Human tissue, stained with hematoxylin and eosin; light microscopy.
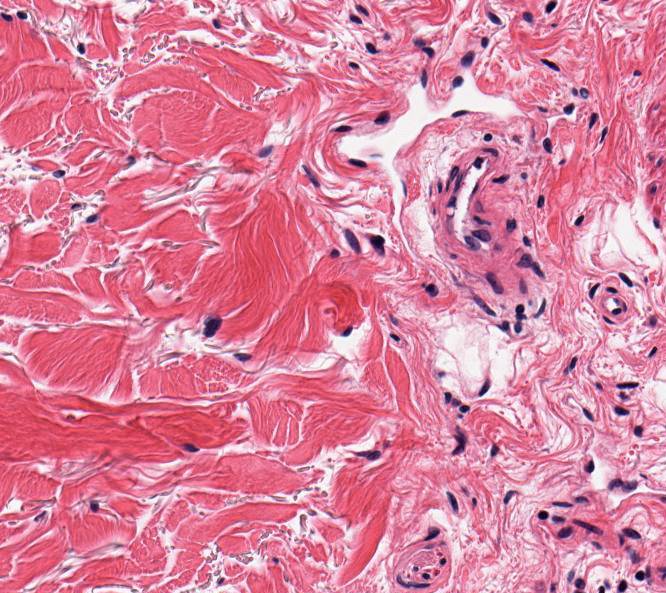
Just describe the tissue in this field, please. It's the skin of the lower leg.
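Left half: dense, deeply eosinophilic fibre bundles. Bundles bright red, cut in varied planes, running in many directions. Nuclei sparse within them. Right half: looser, paler pink connective tissue. This stroma holds scattered dark, elongated, spindle-shaped nuclei.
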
